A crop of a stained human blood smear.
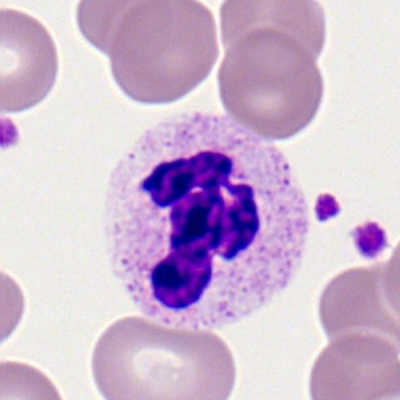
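A segmented neutrophil sits at the centre of this stained human blood smear. Notice how its nucleus is divided into several lobes, all connected to one another. Look closely and you will find no nucleoli within it. Fine lilac granules are scattered throughout the cytoplasm, and no clear vacuoles can be seen there.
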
